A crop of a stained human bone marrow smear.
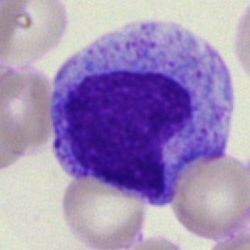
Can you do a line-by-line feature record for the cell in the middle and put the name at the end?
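Nucleus: off-centre, toward the lower left
Cytoplasm band: widest above the nucleus
Chromatin: dark purple, fairly dense, fine texture
Cytoplasm: plentiful, pale greyish-blue
Granules: small, purple, scattered through the cytoplasm
Name: metamyelocyte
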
